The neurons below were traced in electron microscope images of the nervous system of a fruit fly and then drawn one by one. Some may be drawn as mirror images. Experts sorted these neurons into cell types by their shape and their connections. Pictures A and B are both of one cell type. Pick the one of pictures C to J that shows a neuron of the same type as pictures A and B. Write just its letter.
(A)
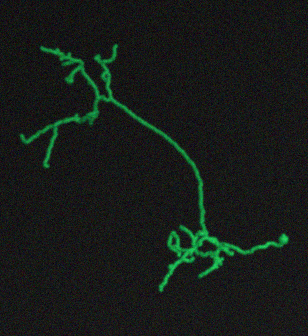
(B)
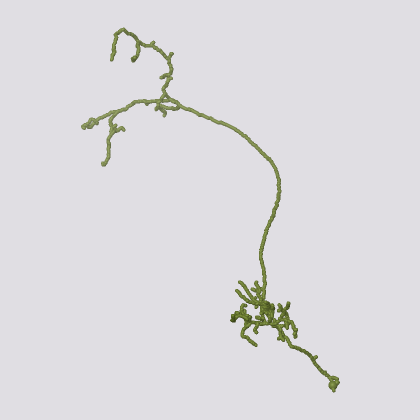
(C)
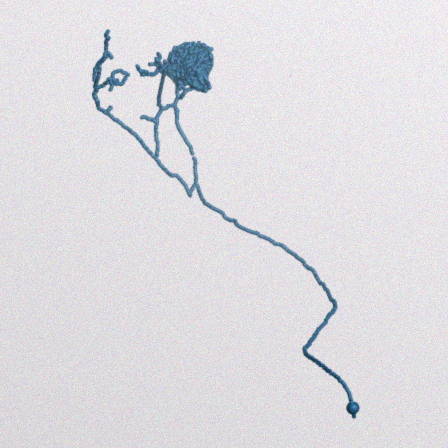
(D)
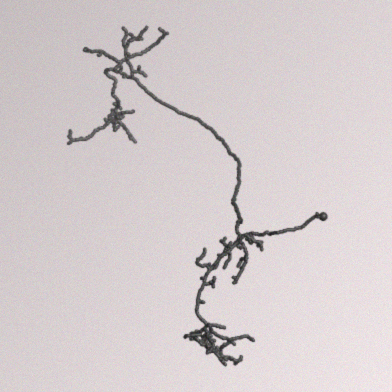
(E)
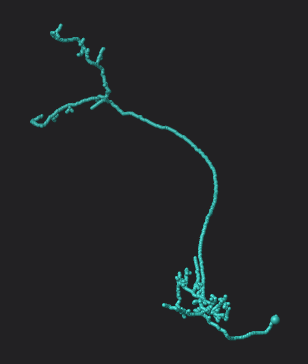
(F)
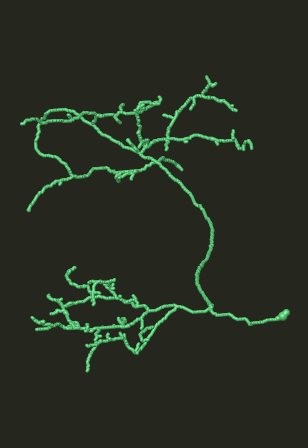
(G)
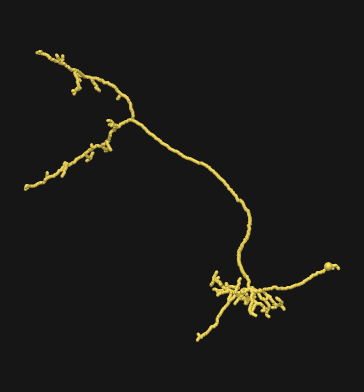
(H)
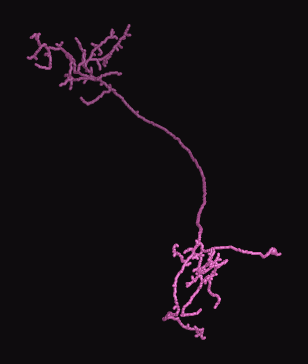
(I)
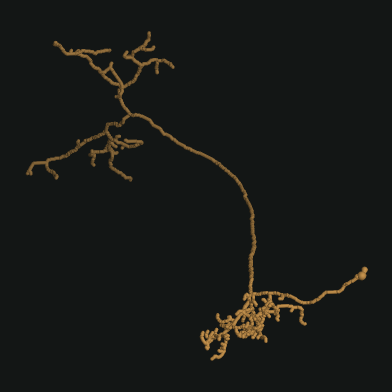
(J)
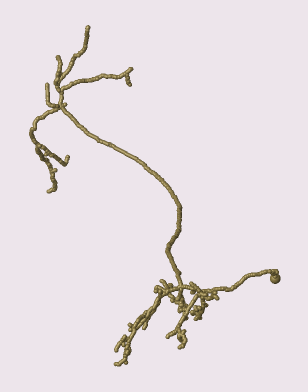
G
